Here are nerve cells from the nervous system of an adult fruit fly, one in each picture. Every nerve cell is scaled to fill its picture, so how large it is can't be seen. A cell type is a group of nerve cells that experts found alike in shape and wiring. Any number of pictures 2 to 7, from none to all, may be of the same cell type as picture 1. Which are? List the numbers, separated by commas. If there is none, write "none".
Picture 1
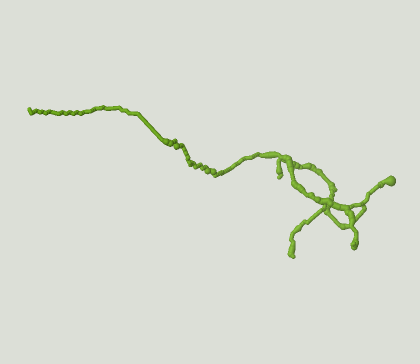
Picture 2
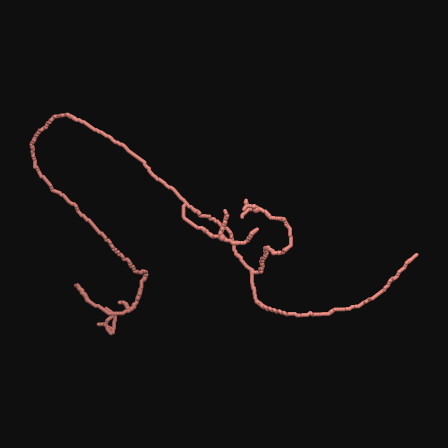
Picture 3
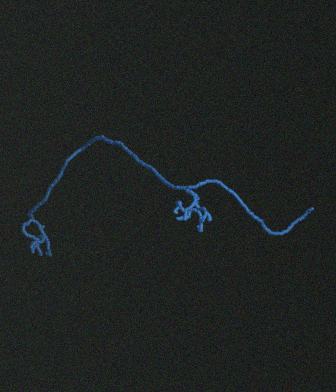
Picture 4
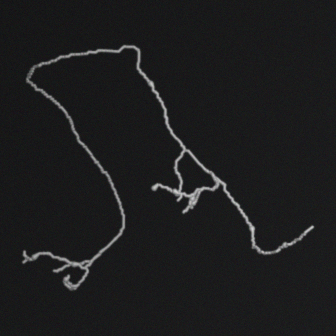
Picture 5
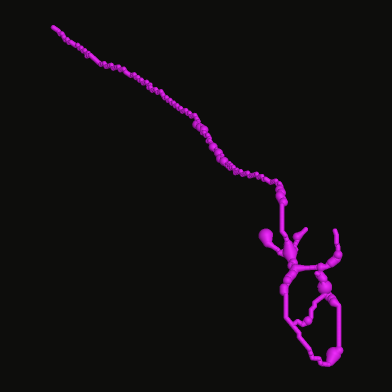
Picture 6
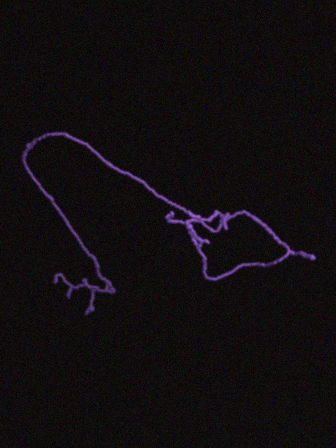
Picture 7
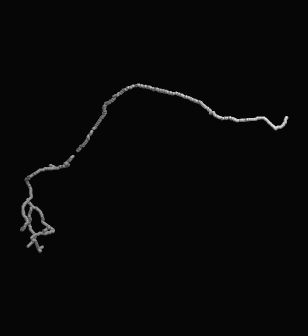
3, 5, 7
